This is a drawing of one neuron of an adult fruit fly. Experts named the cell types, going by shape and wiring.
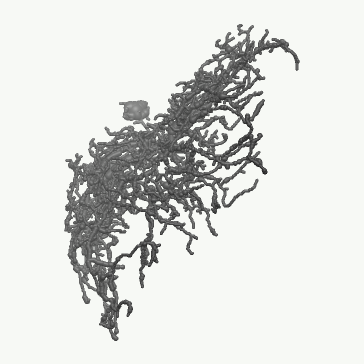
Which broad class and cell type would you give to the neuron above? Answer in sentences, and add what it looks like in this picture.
Its broad class is central-brain intrinsic neuron. The cell type is GNG014. The picture shows dozens of branch ends. As drawn here it is taller than it is wide.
